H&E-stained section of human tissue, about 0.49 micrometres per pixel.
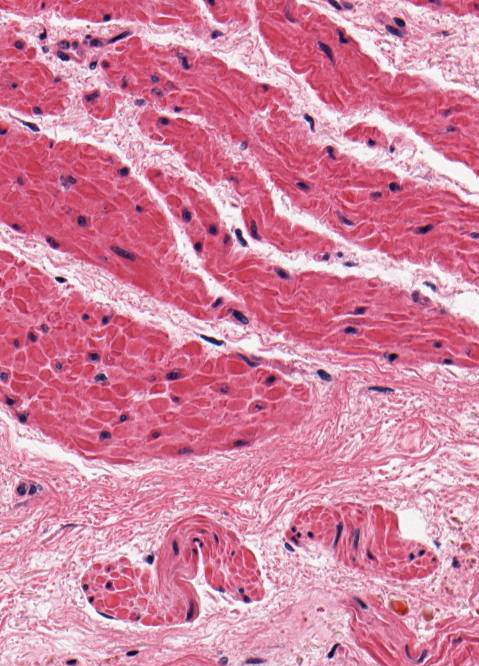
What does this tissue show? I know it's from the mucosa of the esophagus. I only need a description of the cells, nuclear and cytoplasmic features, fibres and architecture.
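Eosinophilic muscle bundles fill the upper two-thirds of the field, running diagonally from upper left to lower right. In bundles cut lengthwise, nuclei are elongated and dark blue. Last item: a small cluster of red blood cells at the bottom right corner.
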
